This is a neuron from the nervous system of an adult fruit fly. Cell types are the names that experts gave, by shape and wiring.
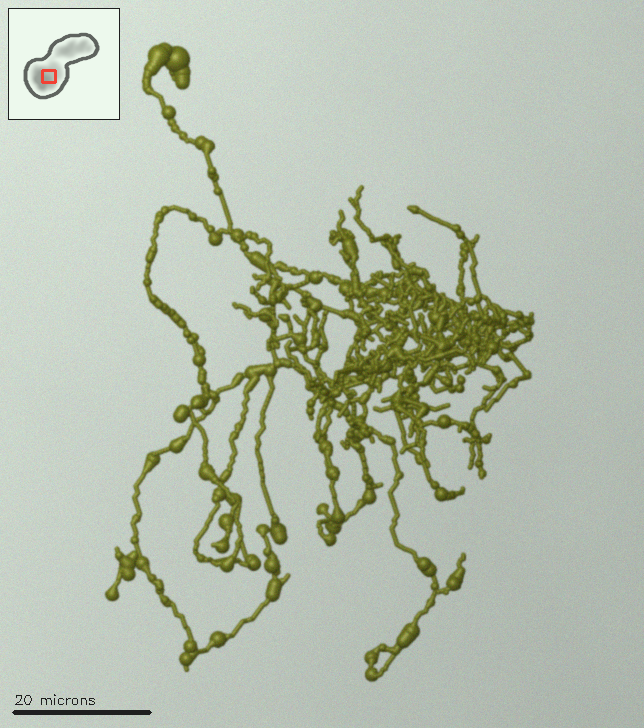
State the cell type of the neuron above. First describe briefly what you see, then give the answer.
The cell body is at the upper left of the picture. By the scale bar it is about 95 microns tall in this view. The picture shows dozens of branch ends. It is a central-brain intrinsic neuron. It is of cell type AVLP407.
